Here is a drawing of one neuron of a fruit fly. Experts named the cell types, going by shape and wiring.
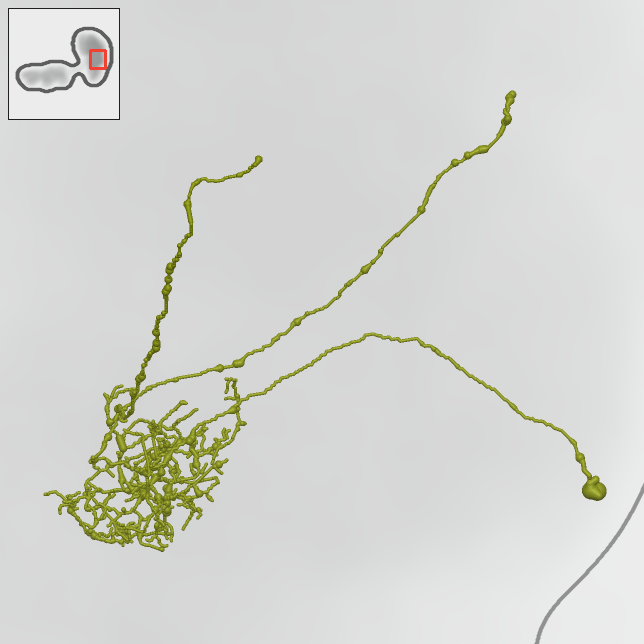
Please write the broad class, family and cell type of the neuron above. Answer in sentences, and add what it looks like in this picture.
Its broad class is central-brain intrinsic neuron. The family is hemilineage WEDa2. It is of cell type WED031. The picture shows dozens of branch ends. As drawn here it is about as wide as it is tall.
